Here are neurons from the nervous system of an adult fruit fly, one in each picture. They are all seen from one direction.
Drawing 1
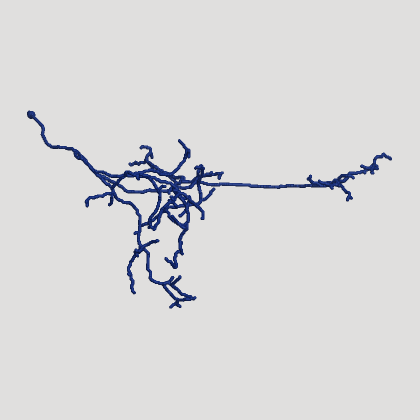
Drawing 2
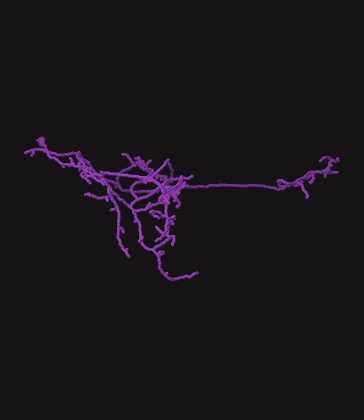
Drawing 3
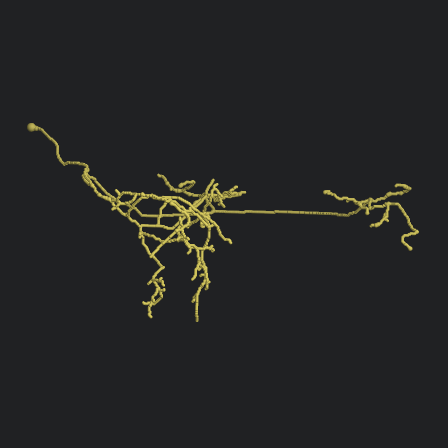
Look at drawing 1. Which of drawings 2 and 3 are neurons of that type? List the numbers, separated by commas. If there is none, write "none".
2, 3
